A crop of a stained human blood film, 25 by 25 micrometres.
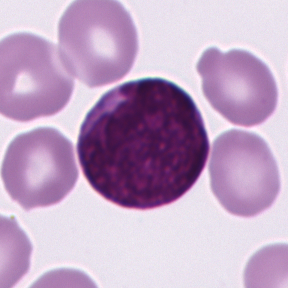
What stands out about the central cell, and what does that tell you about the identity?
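The cell has a smooth, round outline without projections. Within the nucleus, no distinct nucleolus stands out. The cytoplasm that can be seen is pale lilac-blue and shows no granules. The central cell is a myeloblast.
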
